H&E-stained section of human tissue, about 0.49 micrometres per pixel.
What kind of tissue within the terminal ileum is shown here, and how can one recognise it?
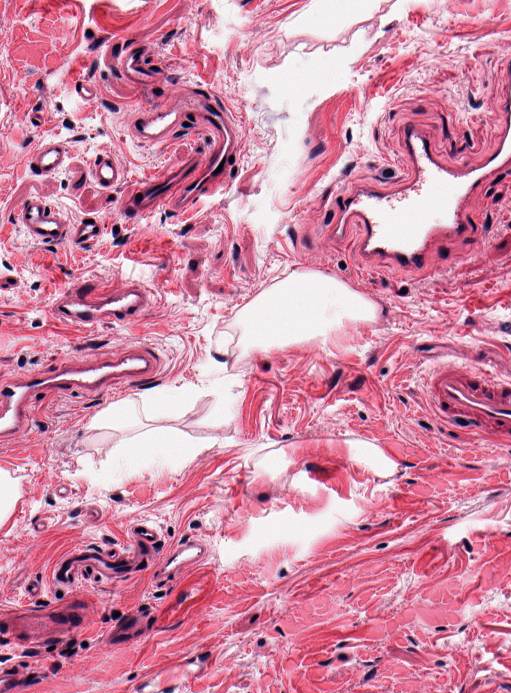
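The field shows dense connective tissue. It is fibrous throughout, without epithelium, with small, dark, sparse spindle-shaped stromal nuclei.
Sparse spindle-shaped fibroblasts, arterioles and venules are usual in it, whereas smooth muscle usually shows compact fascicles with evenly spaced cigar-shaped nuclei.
Many small vessels run through it, with wavy, crinkled walls bearing elongated dark nuclei. No fat cells are present.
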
